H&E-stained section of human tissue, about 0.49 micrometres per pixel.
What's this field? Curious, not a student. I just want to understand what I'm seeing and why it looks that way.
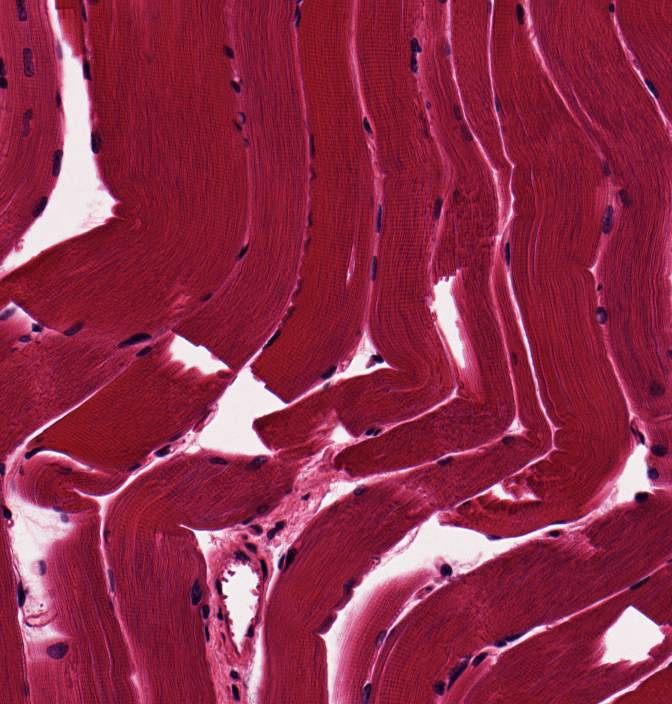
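Skeletal muscle fills the field, its fibres cut lengthwise. Long, parallel fibres run mainly from top to bottom, and many bend sharply in a zigzag across the middle. Fine transverse cross-striations run along the fibres, and their elongated dark nuclei lie at the edges rather than the centres.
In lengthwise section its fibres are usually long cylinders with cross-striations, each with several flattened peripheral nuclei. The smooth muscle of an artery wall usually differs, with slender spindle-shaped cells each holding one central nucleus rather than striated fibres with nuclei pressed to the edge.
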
